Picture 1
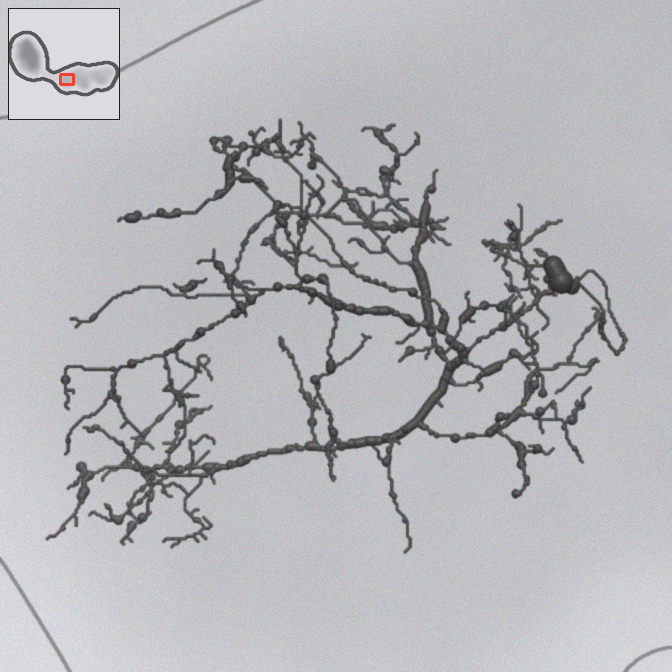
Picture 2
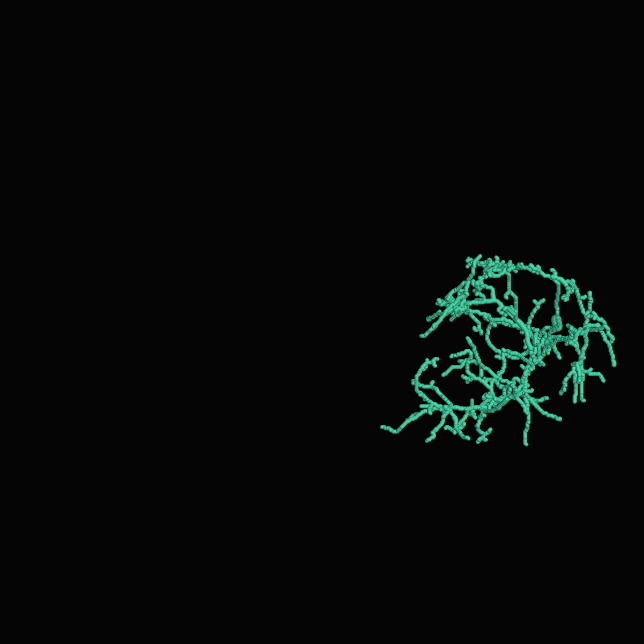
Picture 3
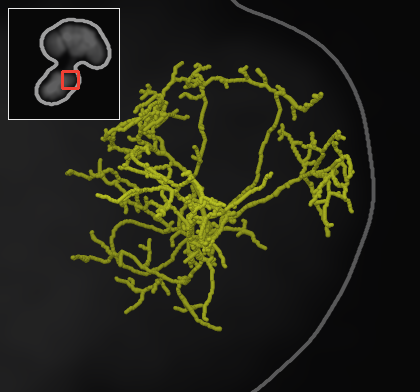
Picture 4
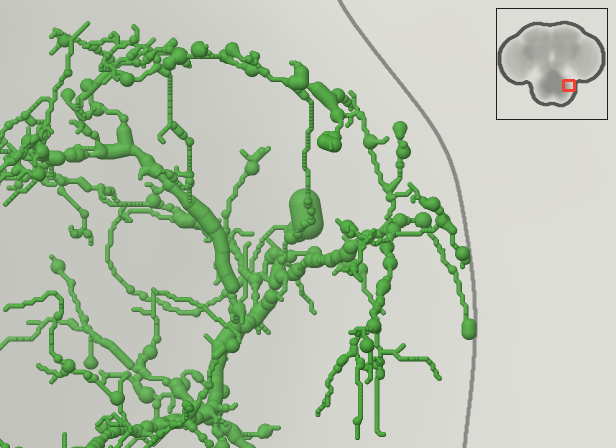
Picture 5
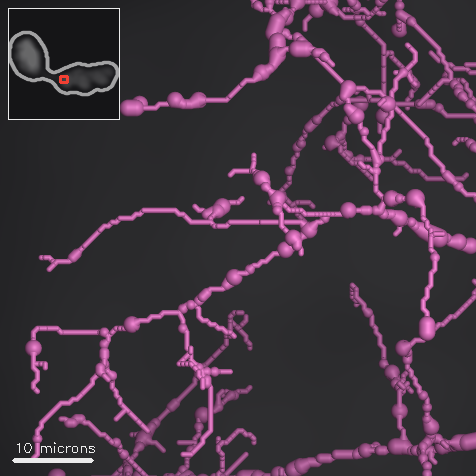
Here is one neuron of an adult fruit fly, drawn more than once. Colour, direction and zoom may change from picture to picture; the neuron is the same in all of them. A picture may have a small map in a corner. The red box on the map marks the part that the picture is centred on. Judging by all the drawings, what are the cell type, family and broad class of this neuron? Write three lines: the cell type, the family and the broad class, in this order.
IN03A066
hemilineage 03A
nerve-cord intrinsic neuron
